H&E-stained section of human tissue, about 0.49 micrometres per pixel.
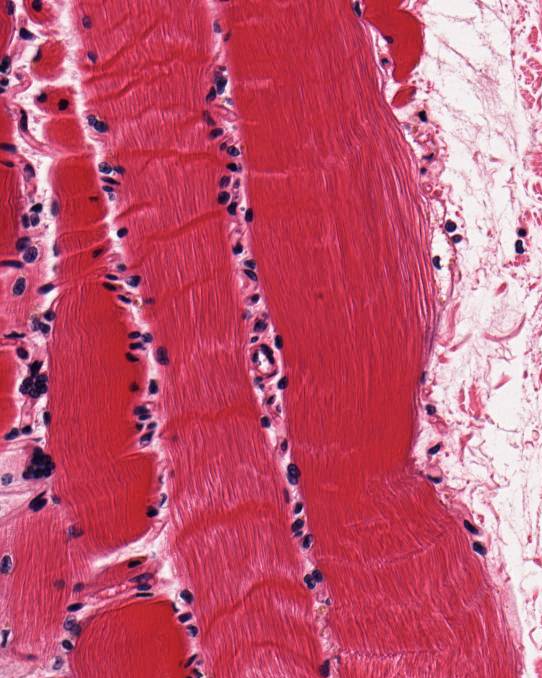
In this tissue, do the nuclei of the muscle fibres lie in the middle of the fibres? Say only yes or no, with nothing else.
No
